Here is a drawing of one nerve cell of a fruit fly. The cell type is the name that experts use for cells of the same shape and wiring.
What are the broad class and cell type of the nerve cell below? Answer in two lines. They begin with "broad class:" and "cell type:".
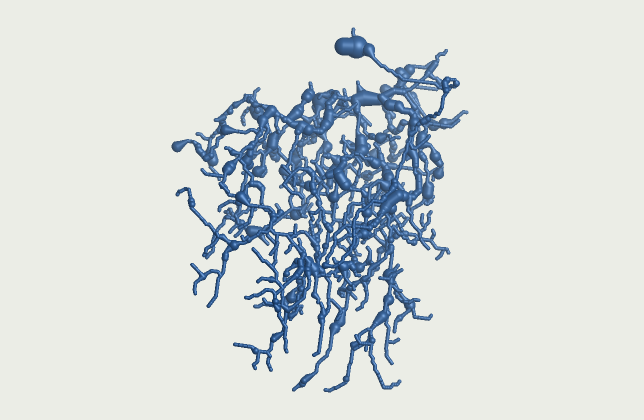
broad class: nerve-cord intrinsic neuron
cell type: INXXX403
